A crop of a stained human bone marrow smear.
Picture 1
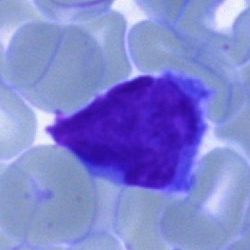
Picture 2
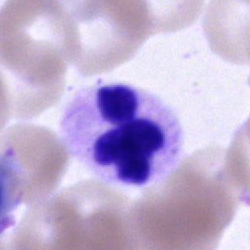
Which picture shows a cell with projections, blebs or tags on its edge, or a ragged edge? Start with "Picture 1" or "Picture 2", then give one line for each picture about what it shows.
Picture 1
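In picture 1: Small ragged projections fringe the upper right border of the cell.
In picture 2: The cell outline is roughly round to oval with a smooth edge.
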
